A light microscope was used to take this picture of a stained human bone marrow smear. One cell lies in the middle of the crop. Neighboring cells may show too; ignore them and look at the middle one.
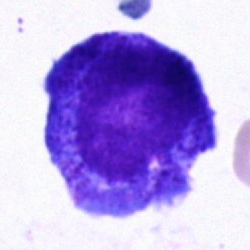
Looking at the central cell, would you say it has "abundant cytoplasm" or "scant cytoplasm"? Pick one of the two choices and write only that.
Scant cytoplasm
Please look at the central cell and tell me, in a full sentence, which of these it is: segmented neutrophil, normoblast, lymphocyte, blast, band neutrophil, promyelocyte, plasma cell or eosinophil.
Regarding the central cell, it is a promyelocyte.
